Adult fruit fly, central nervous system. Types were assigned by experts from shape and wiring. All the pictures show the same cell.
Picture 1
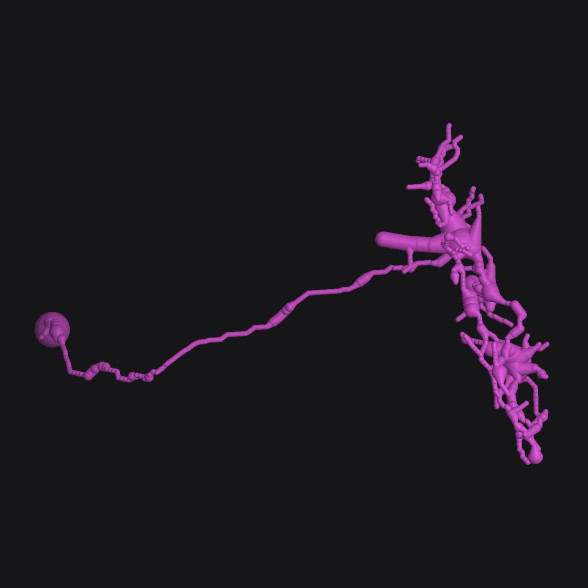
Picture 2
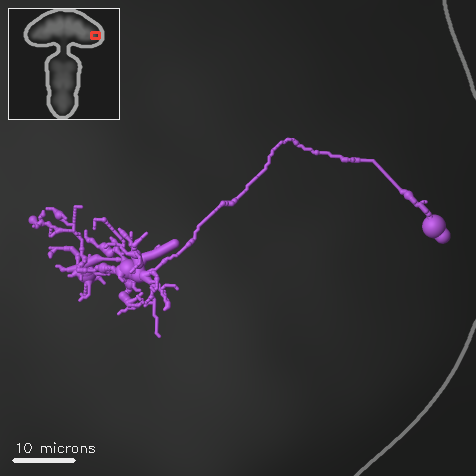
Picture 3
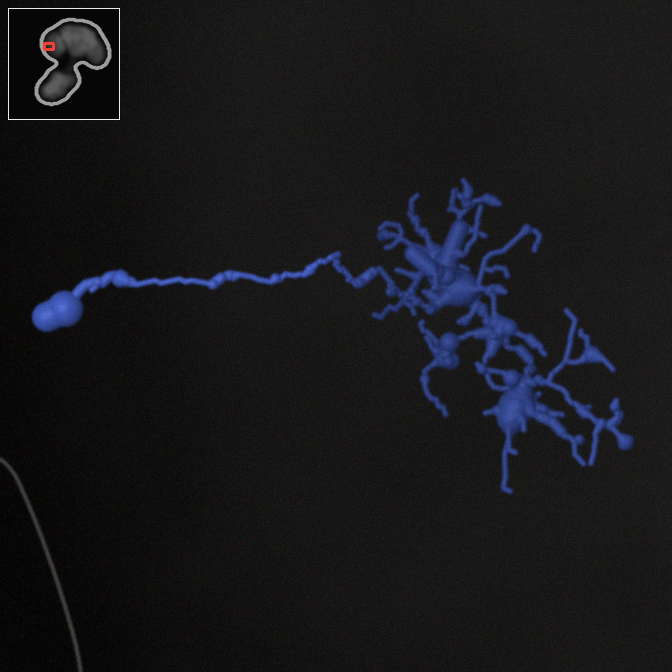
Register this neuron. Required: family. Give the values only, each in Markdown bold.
**Dm**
